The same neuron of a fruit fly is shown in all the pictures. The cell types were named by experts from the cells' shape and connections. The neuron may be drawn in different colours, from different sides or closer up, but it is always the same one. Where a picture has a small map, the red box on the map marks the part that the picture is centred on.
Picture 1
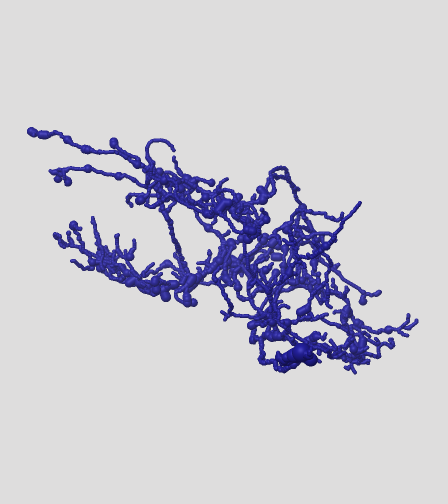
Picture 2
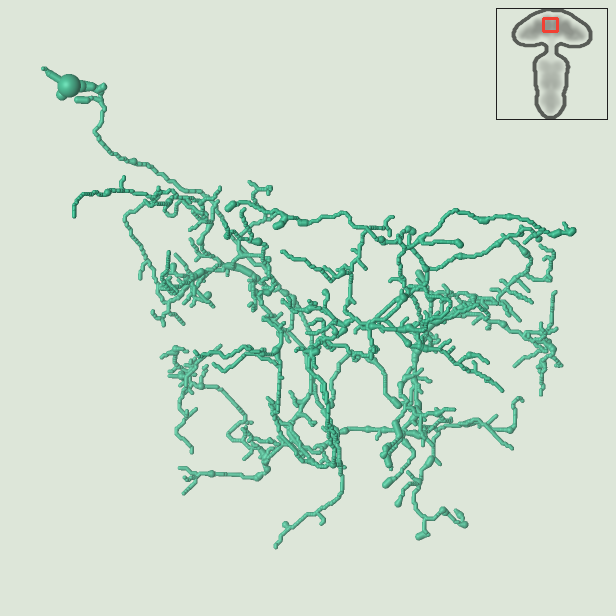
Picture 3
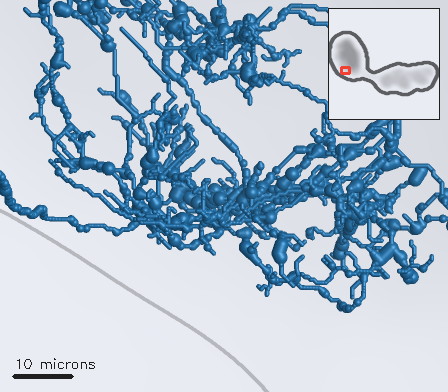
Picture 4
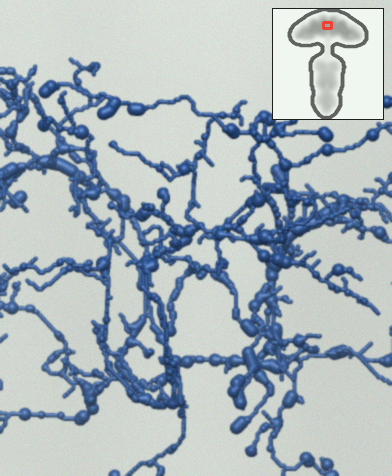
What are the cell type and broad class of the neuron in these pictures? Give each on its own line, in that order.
GNG456
central-brain intrinsic neuron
